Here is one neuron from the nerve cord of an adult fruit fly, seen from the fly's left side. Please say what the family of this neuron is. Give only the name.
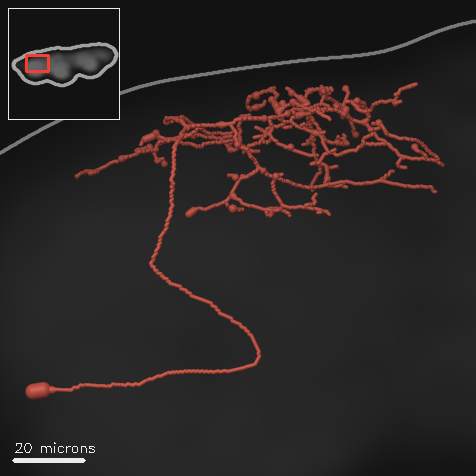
hemilineage 02A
